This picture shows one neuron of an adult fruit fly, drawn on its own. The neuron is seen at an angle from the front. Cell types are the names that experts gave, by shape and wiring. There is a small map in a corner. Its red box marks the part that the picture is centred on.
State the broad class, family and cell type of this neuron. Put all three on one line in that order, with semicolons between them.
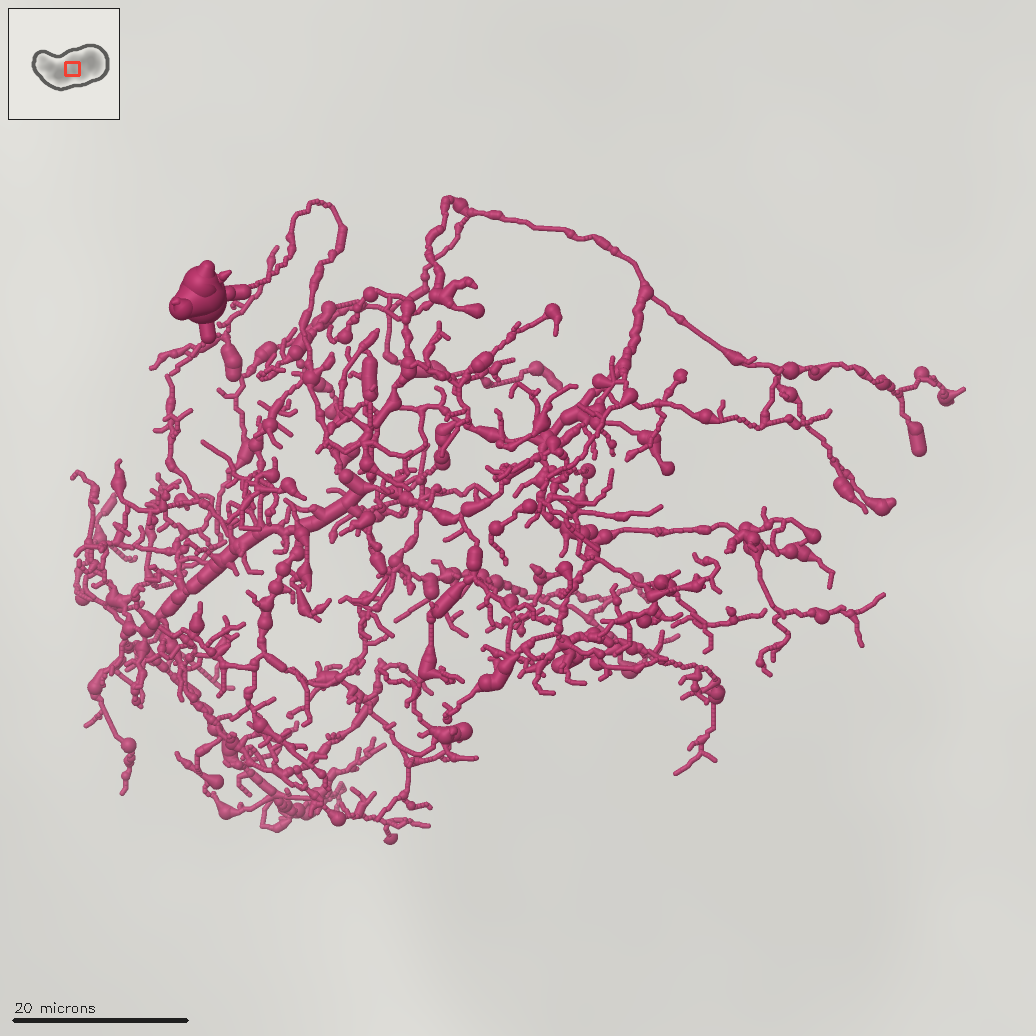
central-brain intrinsic neuron; hemilineage VLPl4_anterior; AVLP436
